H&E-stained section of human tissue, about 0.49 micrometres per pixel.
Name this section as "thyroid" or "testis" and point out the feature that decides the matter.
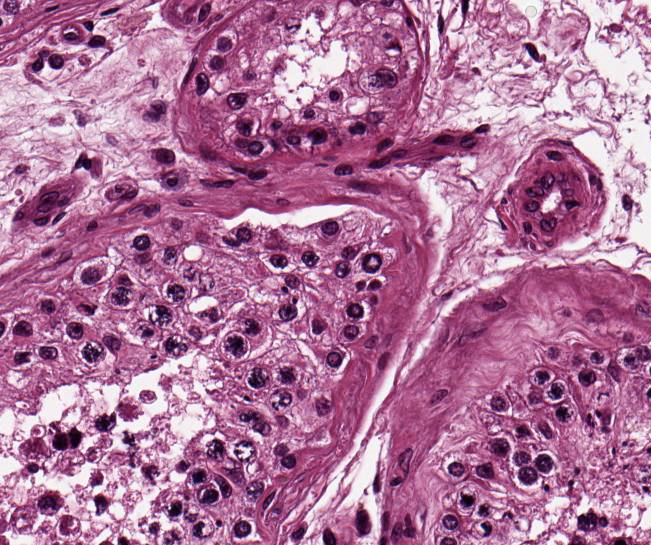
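This is testis.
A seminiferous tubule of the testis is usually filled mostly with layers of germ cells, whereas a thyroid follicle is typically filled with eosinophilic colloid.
Here the tubules are filled with many rounded cells whose large, round nuclei are dark with coarse chromatin. Many of these cells have pale, clear-looking cytoplasm. The rounded tubular profiles vary in size, lie separated by narrow bands of stroma, and have thick, pink, layered walls containing flattened, elongated nuclei.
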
